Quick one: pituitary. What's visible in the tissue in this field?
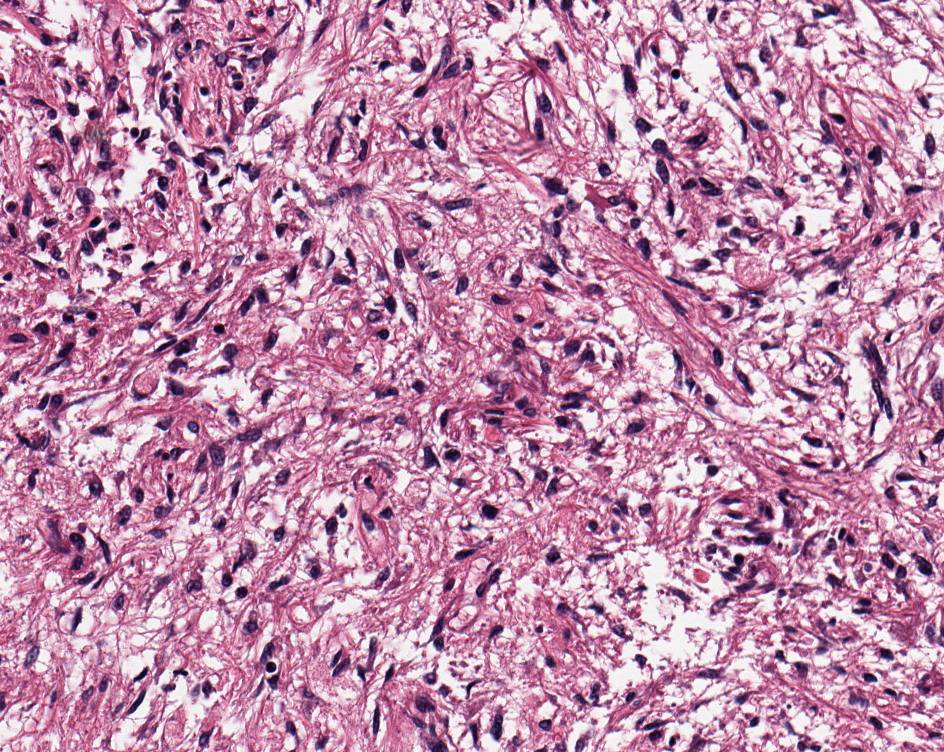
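Scanning the field, I find it is wholly a loose meshwork of fine, wavy pink fibrils, with nuclei scattered through it. Most of those nuclei are elongated or oval and stain dark purple. The fibrils don't keep one uniform alignment; they run in many directions, in short streaming bundles. And the nuclei are spread fairly evenly, never forming clusters, nests or rows.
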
